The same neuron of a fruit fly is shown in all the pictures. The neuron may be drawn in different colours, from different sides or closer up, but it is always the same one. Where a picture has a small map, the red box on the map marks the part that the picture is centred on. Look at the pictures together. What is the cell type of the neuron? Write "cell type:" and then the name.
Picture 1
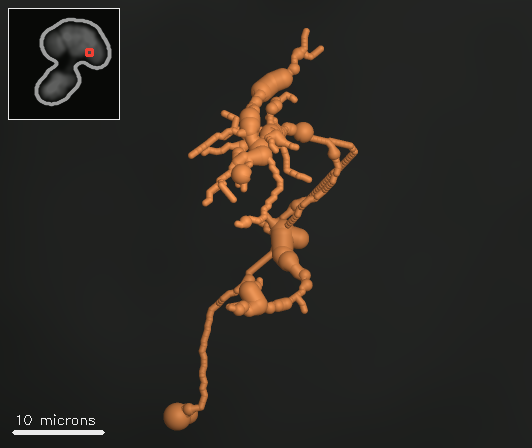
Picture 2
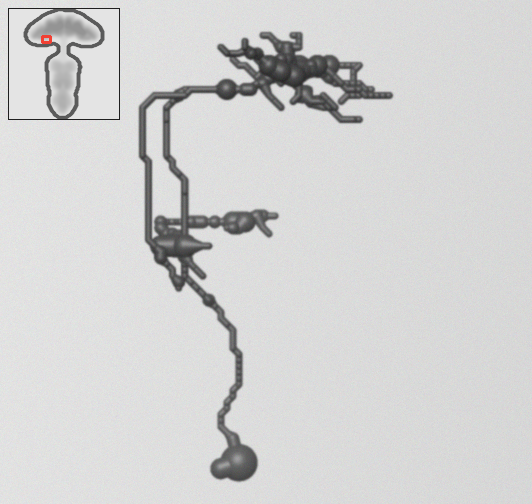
cell type: T5c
